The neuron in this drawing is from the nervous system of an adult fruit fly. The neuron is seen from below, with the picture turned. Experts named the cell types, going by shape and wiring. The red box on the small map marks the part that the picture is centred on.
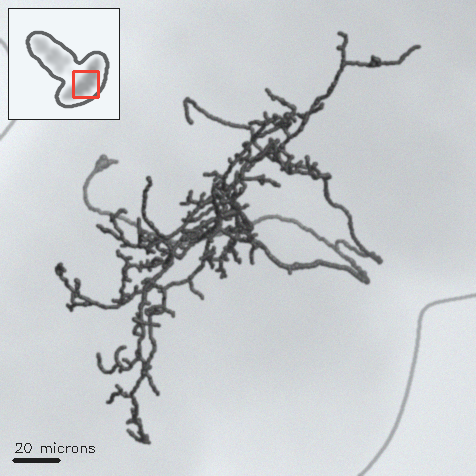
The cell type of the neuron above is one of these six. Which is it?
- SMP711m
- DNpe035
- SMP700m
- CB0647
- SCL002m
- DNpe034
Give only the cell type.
CB0647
